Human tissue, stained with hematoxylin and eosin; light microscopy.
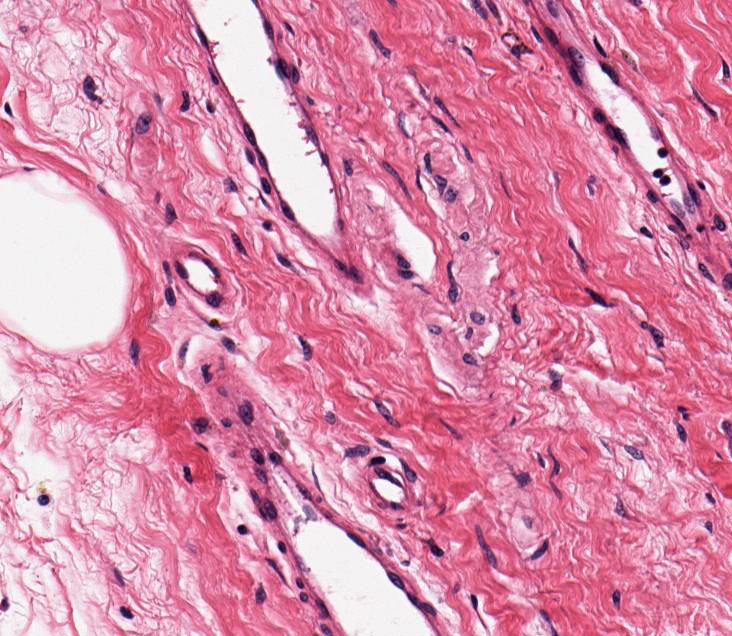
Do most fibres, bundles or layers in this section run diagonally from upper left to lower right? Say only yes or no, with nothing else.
Yes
